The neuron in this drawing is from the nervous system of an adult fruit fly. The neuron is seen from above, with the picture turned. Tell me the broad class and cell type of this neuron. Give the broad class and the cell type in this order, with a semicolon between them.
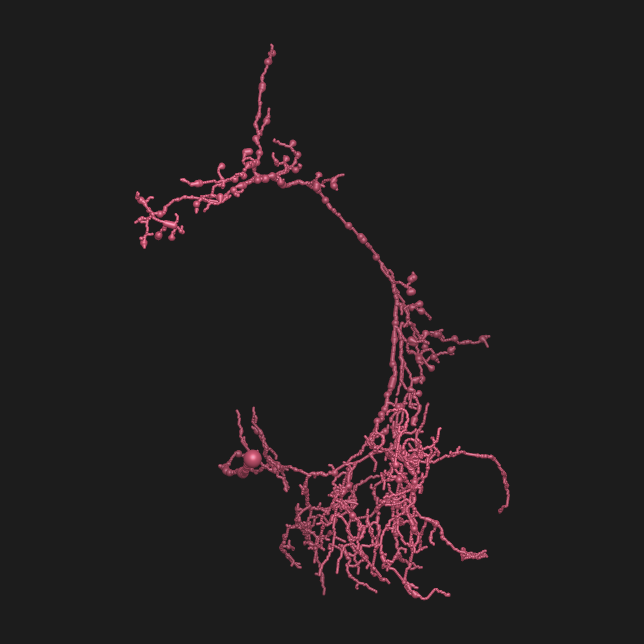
central-brain intrinsic neuron; SMP374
